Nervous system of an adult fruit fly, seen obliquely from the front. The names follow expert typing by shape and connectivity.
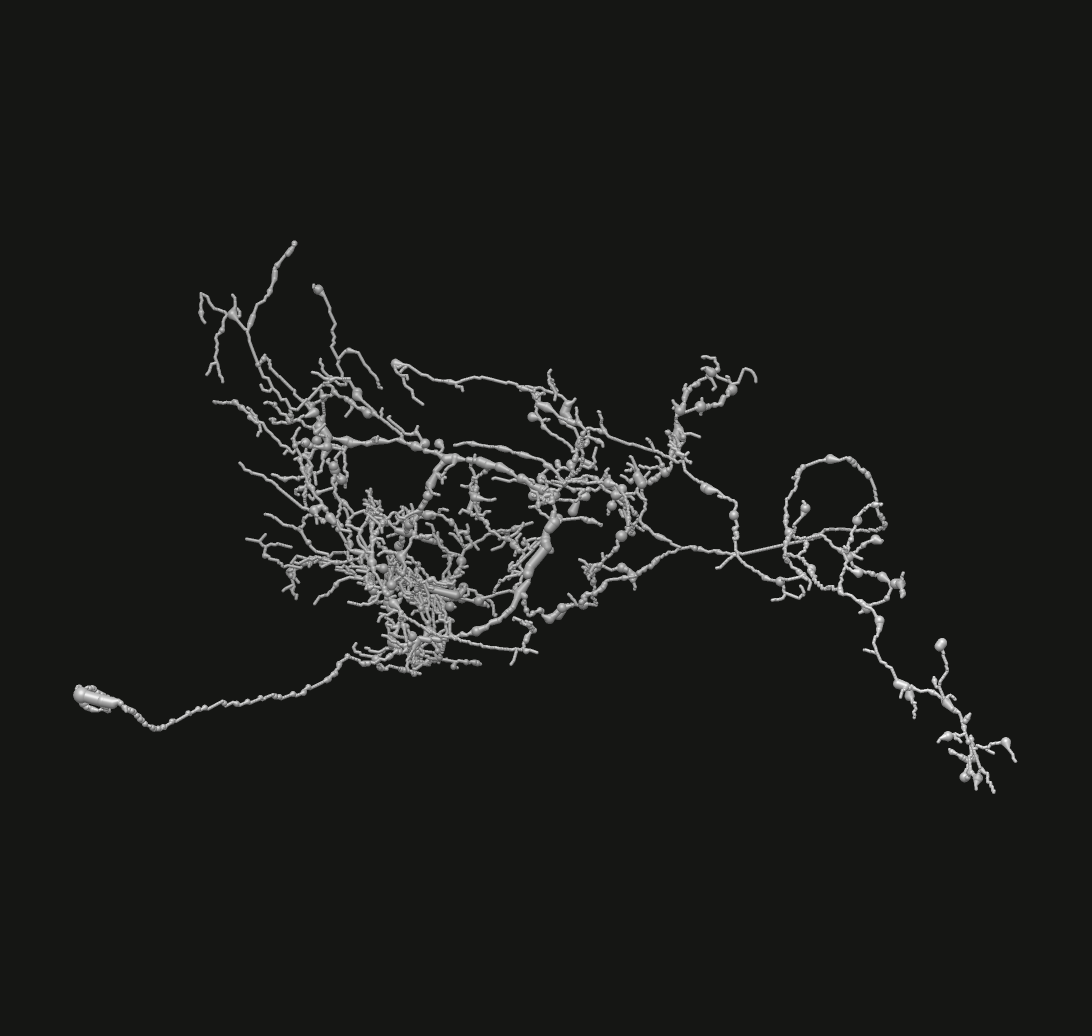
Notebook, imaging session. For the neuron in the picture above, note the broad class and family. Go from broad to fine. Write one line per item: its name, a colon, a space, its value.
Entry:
broad class: nerve-cord intrinsic neuron
family: hemilineage 09B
